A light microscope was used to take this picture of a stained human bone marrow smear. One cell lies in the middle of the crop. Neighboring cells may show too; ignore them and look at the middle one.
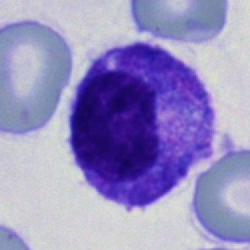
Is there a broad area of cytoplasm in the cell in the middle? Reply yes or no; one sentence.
Yes, it is abundant cytoplasm that surrounds its nucleus.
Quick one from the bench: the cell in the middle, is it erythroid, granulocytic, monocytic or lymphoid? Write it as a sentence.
The central cell in this crop should be counted within the granulocytic lineage.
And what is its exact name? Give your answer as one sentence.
By type, the central cell of the crop is a promyelocyte.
